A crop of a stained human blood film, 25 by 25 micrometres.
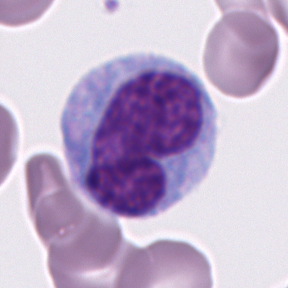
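Monocyte in a stained smear of human peripheral blood. A notch on the lower right of the nucleus gives it a folded, kidney-like shape, and no nucleolus can be made out. The rim of cytoplasm is broadest on the left and contains no coarse granules.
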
